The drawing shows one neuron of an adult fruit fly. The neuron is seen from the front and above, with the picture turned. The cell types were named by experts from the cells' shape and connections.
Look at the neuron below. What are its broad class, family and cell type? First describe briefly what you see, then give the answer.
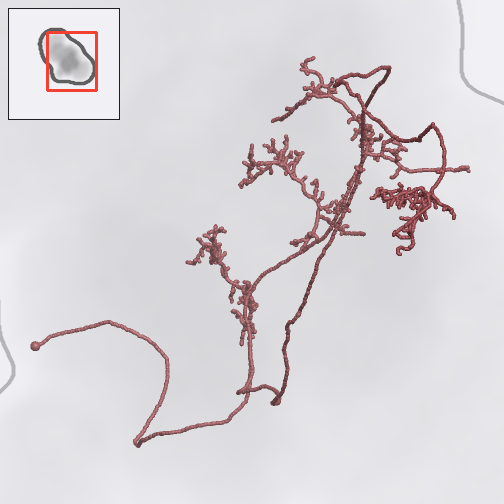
Dozens of branch ends can be seen. As drawn here it is about as wide as it is tall. This is an ascending neuron. The family is hemilineage 19B. It is of cell type AN19B036.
